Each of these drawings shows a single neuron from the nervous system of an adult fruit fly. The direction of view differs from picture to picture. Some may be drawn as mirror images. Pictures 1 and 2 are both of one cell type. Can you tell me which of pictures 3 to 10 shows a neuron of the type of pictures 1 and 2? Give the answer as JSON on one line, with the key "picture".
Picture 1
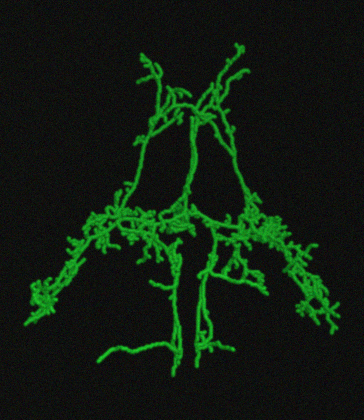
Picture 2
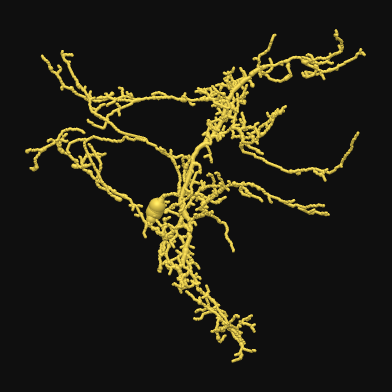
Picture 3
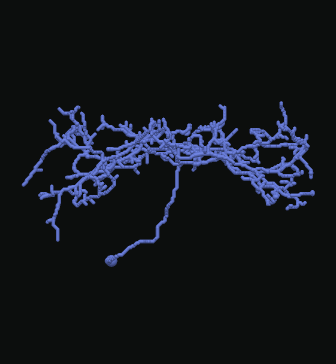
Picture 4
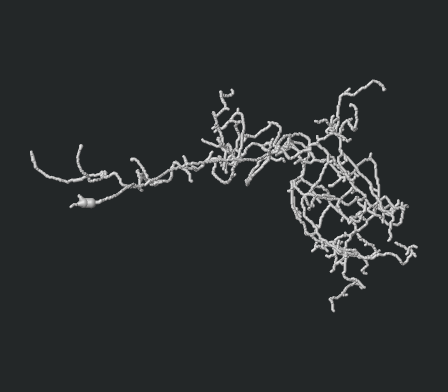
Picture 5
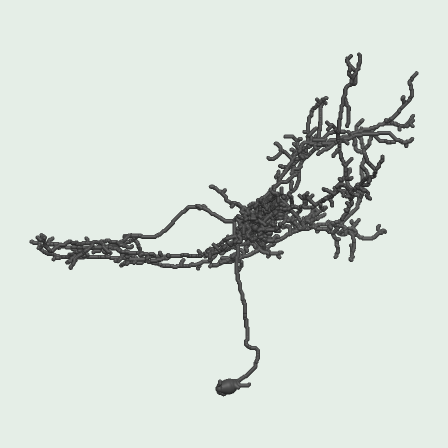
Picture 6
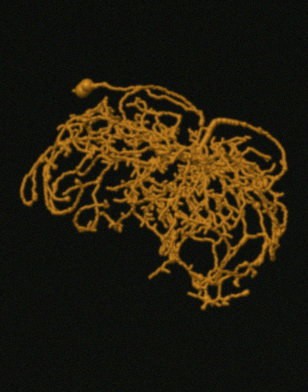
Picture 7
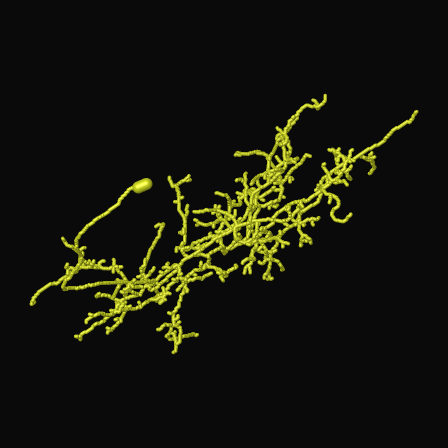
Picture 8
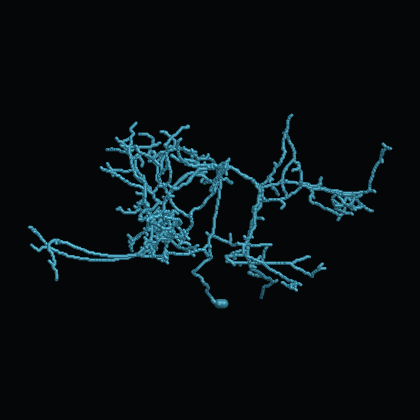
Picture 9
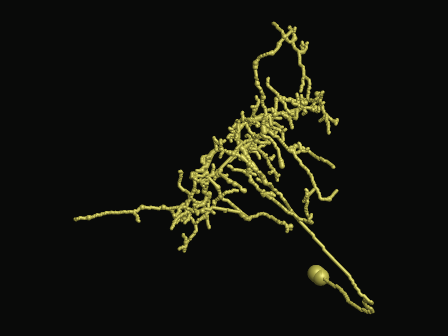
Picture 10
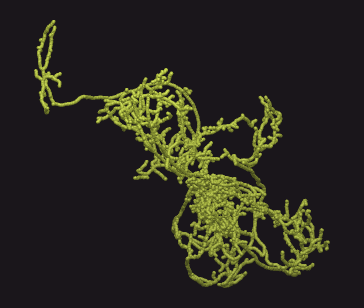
{"picture": 5}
